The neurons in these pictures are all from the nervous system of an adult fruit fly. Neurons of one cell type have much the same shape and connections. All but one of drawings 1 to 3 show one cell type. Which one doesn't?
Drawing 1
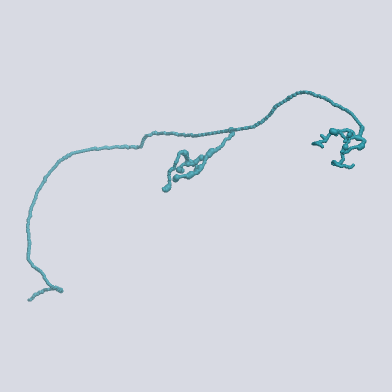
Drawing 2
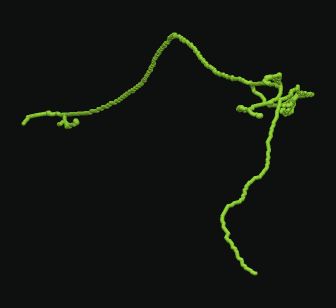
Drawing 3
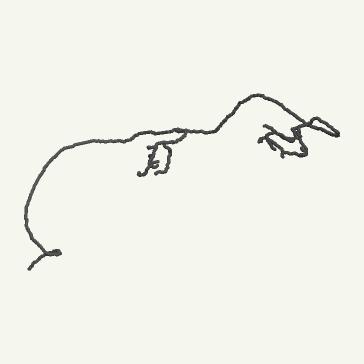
2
